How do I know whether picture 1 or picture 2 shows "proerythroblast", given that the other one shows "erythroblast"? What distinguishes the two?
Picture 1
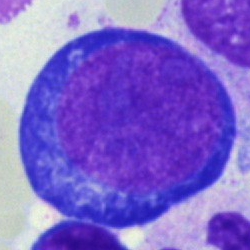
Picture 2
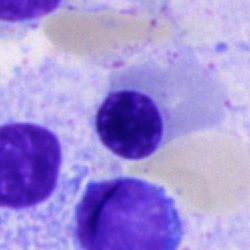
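Picture 1 shows a proerythroblast, and picture 2 shows an erythroblast. In the proerythroblast the chromatin is finely granular and spread evenly through the nucleus. In the erythroblast it is dense and dark purple, broken only by a few small paler spots. The proerythroblast has deep blue cytoplasm.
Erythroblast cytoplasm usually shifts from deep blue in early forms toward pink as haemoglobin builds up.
The proerythroblast has a round outline with a smooth edge. Its nucleus lies off-centre toward the upper right, so the cytoplasm is widest on the lower left side of the nucleus. In the erythroblast, no nucleoli are visible in the nucleus, and no granules appear anywhere in the cell.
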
